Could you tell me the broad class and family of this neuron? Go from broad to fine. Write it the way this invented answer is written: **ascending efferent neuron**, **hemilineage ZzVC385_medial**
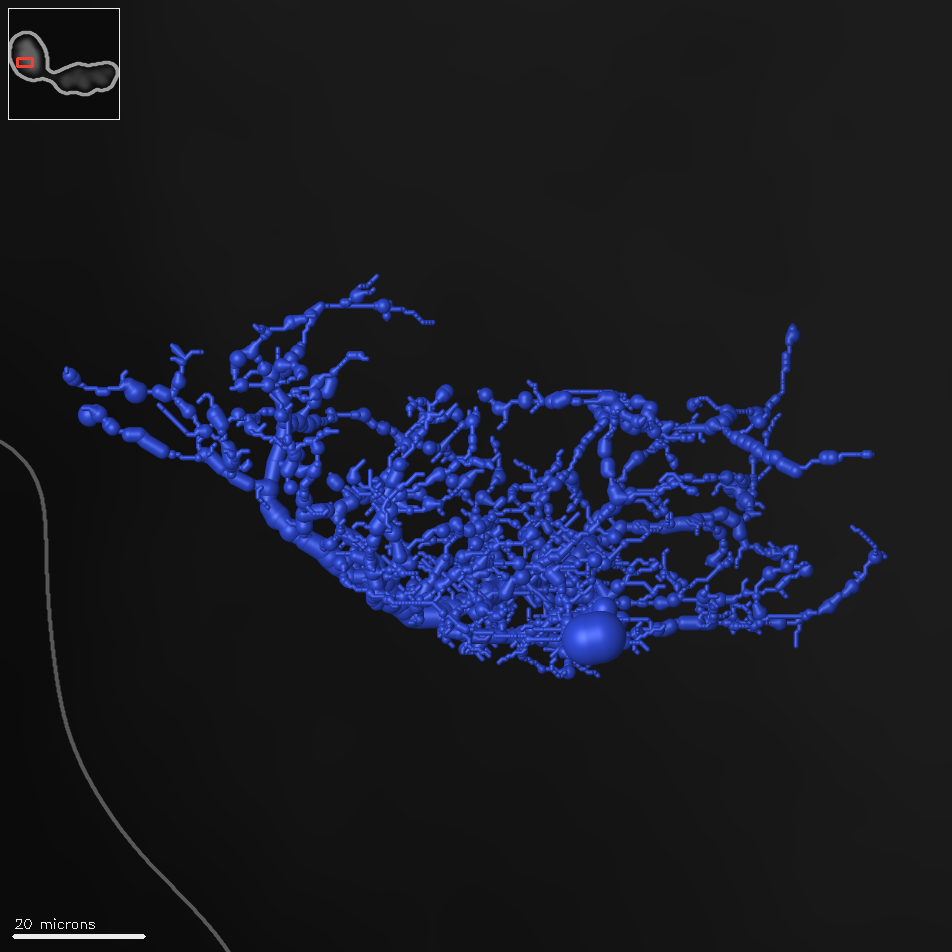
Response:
**central-brain intrinsic neuron**, **hemilineage WEDa1**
